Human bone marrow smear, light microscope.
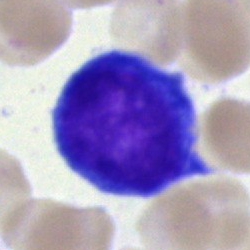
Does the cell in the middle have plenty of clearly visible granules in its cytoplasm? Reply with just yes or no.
No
